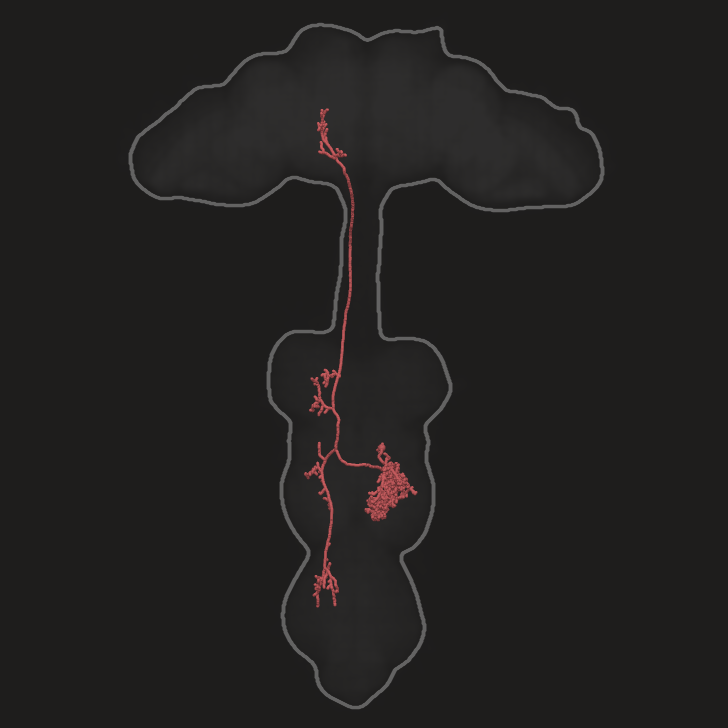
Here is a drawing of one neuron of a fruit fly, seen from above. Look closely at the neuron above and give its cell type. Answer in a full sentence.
The cell type is AN07B013.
